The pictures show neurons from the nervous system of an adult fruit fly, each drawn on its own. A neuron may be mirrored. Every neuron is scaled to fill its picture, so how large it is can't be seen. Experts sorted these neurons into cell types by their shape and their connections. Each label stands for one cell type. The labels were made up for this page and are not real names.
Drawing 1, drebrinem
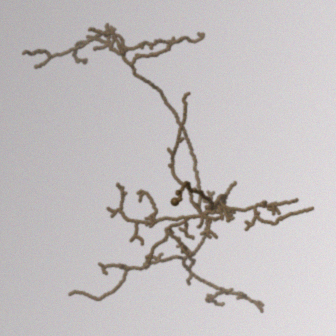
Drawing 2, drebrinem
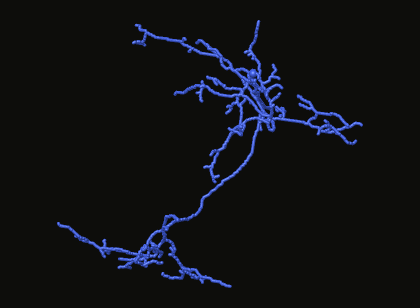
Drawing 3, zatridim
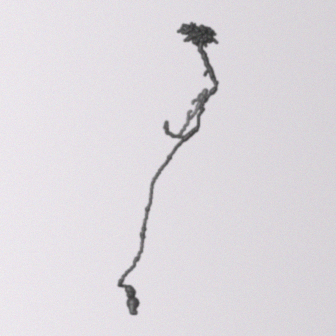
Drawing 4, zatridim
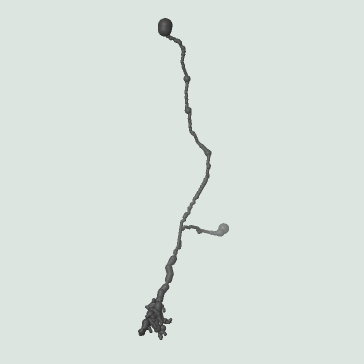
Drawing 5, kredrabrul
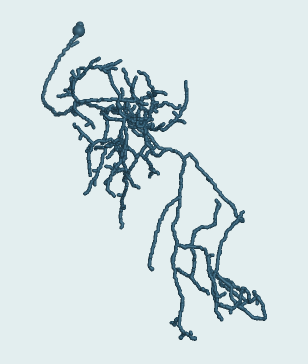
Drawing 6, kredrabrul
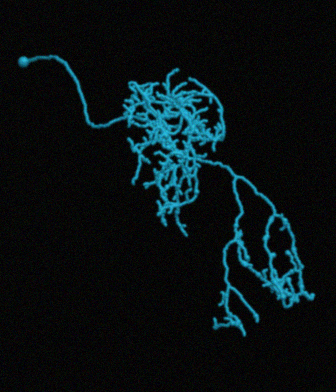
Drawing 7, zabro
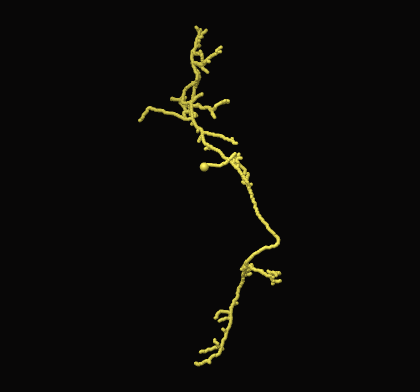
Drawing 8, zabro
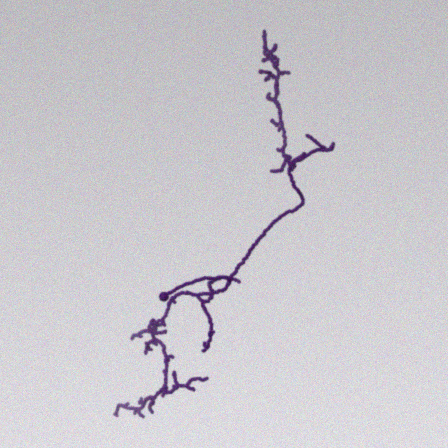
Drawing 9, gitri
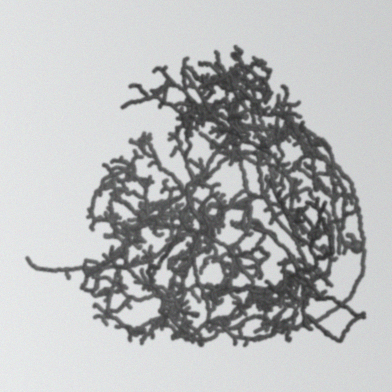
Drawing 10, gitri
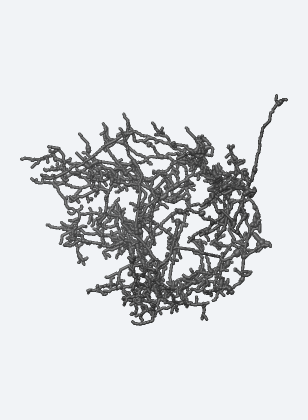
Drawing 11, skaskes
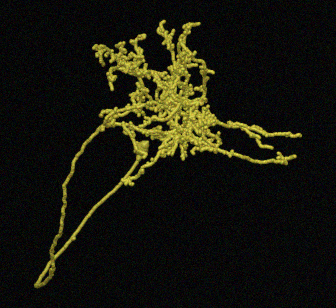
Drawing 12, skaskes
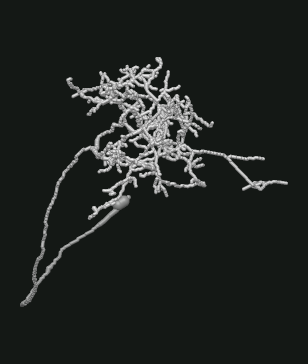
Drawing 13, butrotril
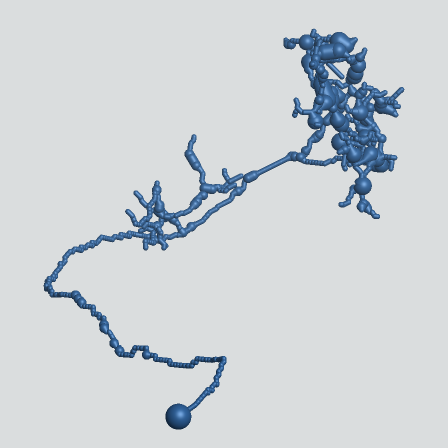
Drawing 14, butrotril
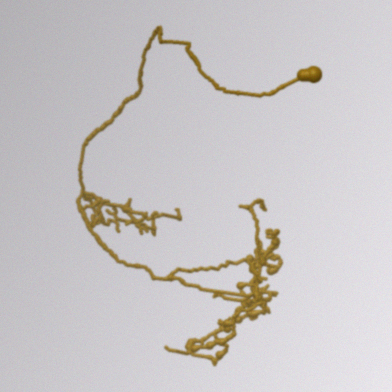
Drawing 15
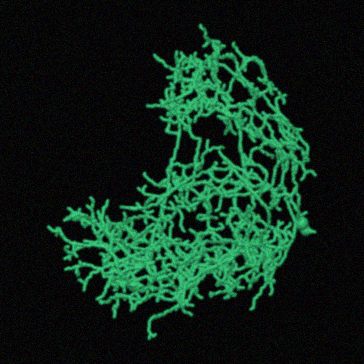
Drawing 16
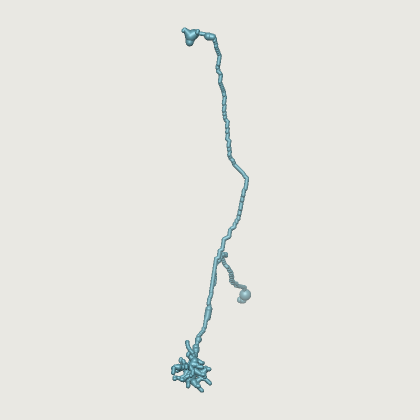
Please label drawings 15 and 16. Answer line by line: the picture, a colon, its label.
15: gitri
16: zatridim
